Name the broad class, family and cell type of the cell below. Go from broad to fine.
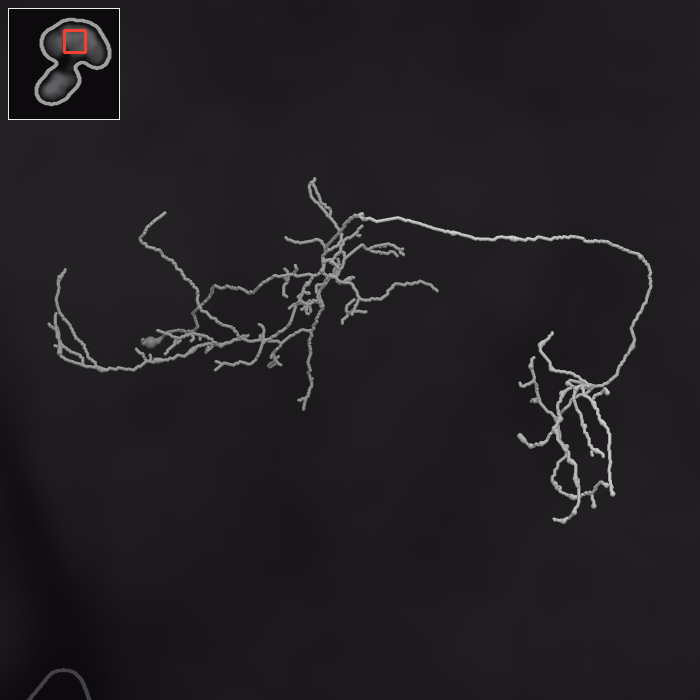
central-brain intrinsic neuron; hemilineage DM5_central; CB1554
